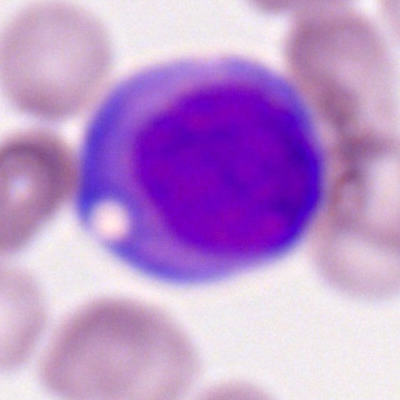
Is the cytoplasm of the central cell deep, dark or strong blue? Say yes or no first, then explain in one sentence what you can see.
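Yes. The cytoplasm is a deep blue.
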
